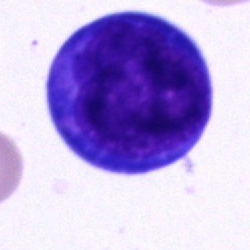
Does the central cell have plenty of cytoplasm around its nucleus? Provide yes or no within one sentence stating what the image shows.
No, the cytoplasm is not plentiful; it forms only a thin rim.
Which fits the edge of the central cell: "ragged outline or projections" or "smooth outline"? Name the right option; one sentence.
It is a smooth edge that this cell shows.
